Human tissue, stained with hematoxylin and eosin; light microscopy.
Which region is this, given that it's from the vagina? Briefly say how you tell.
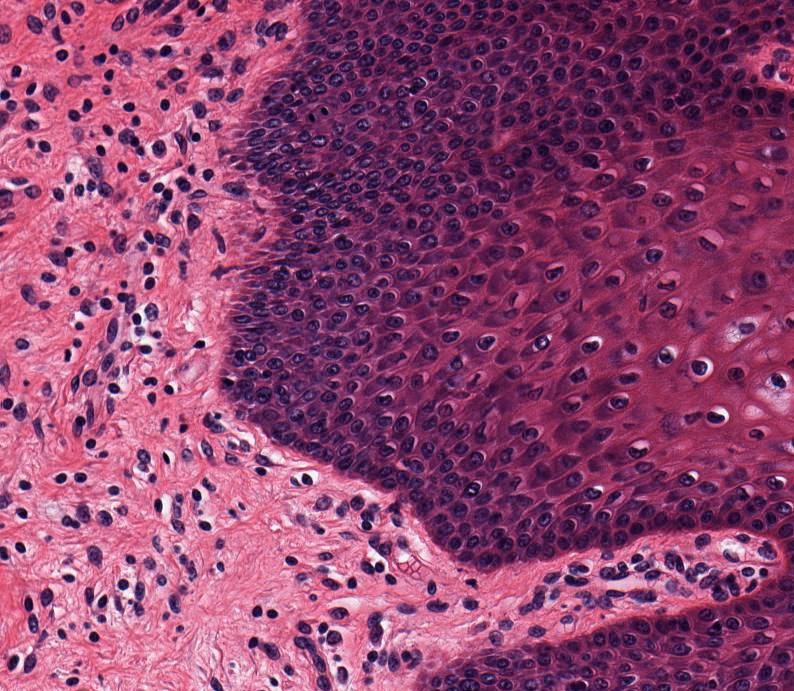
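Nonkeratinized stratified squamous epithelium occupies the right and upper part of the field, with stroma on the left. Along the stromal border, columnar basal cells stand in a palisade perpendicular to it. Toward the upper right the cells enlarge and gain more pink cytoplasm; some have a clear perinuclear halo.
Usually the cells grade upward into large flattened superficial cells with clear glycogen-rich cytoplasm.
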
